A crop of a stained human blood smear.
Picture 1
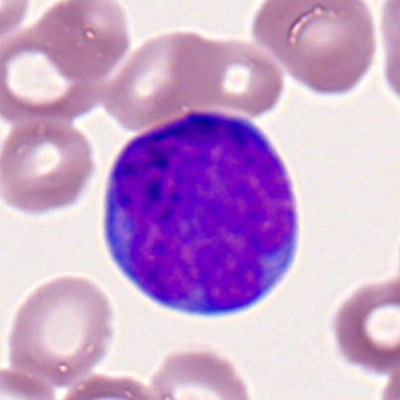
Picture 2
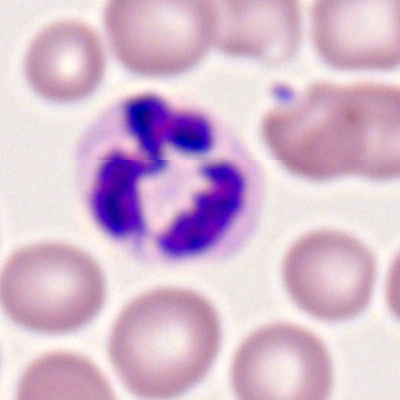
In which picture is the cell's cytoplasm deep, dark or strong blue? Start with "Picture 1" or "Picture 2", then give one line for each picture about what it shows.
Picture 1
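In picture 1: The narrow rim of cytoplasm is blue.
In picture 2: The cytoplasm is plentiful and pale pink.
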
